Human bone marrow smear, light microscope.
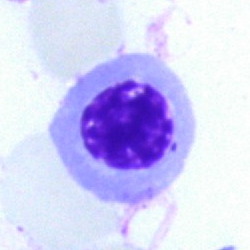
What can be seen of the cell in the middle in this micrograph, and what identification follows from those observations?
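Taking the features in turn, the outline is roughly round and smooth. Next, the chromatin is dark purple and coarsely clumped. Then the cytoplasm, which forms a broad rim all round the nucleus and is pale blue. Last, the name: erythroblast.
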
